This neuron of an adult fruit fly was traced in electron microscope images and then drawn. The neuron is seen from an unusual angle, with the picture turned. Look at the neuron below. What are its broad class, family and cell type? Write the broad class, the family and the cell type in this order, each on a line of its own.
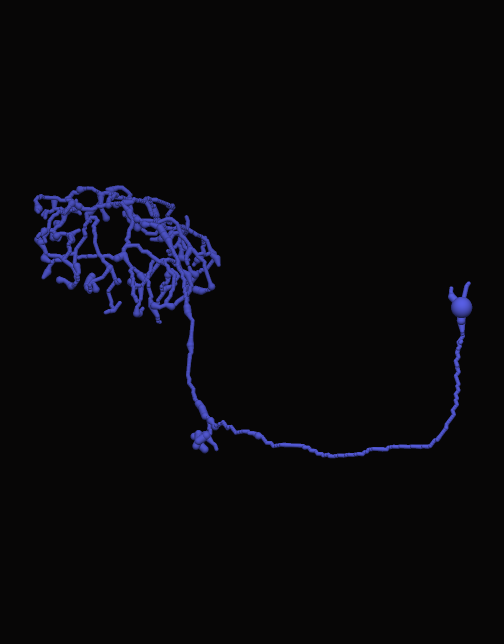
central-brain intrinsic neuron
hemilineage EBa1
ER3d_c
